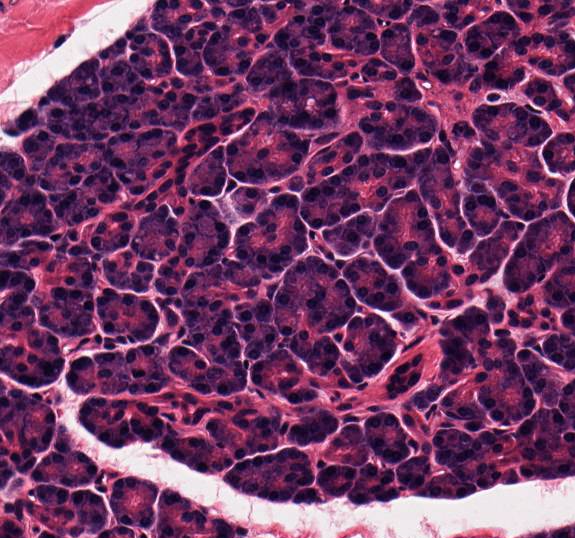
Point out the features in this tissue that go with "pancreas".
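For pancreas, look first at the acinar cells: round dark nuclei sit at the base, toward the outer edge of each acinus, while the apical cytoplasm toward the centre is pink and granular.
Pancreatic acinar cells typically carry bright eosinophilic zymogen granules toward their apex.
Between the acini there is only scant stroma of thin pink strands.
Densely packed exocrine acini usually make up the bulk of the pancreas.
Every acinus looks serous, with no pale mucous cells anywhere in the field. Nothing in the field goes against it.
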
